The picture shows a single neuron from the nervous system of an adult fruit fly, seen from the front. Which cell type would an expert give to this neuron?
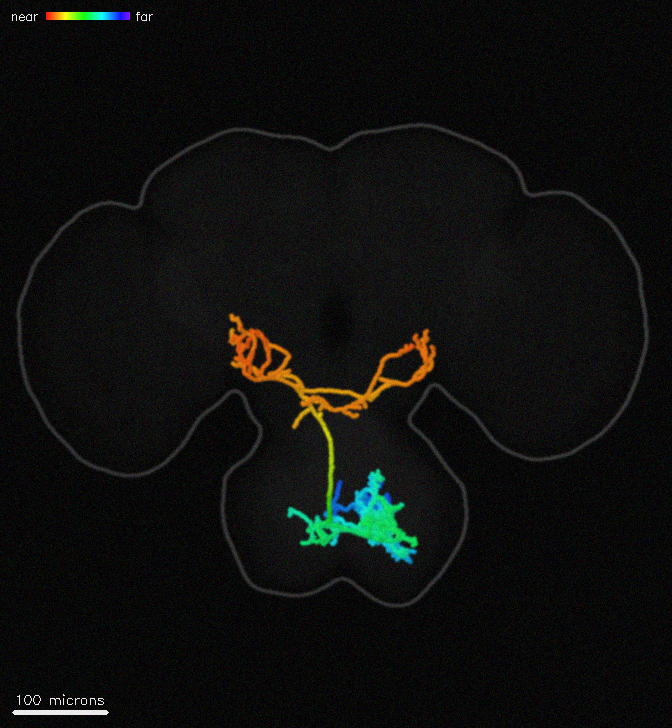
AN12B001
